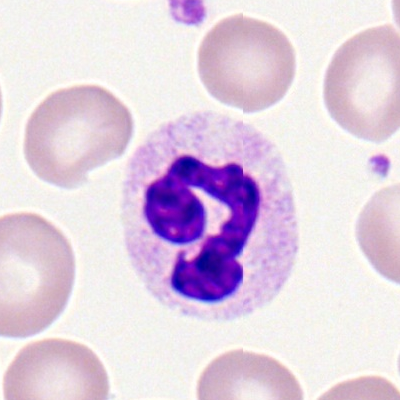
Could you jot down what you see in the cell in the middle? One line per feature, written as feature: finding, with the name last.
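Outline: smooth, oval.
Chromatin: dark purple, coarsely clumped.
Cytoplasm: plentiful, pale pinkish-lilac.
Granules: fine, pinkish-violet, evenly scattered through the cytoplasm.
Identification: segmented neutrophil.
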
